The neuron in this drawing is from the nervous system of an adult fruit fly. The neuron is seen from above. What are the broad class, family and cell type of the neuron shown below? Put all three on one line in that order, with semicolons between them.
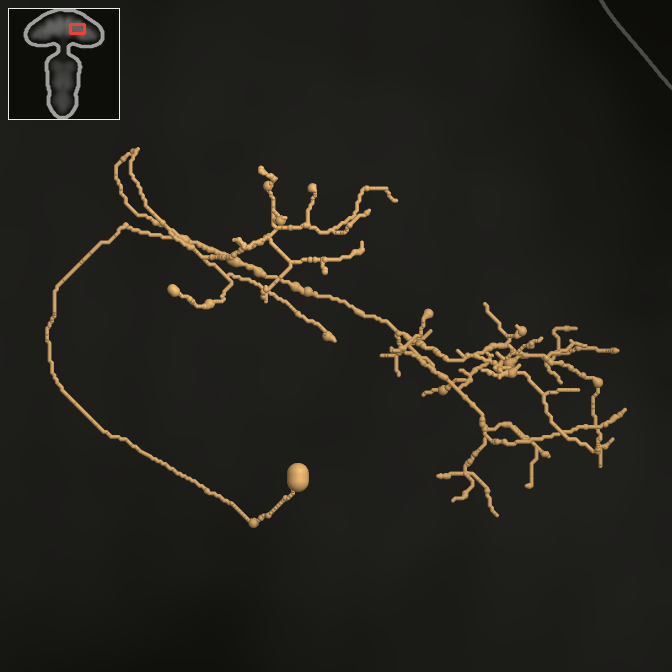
central-brain intrinsic neuron; hemilineage DL1_dorsal; LHPV5c1_d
